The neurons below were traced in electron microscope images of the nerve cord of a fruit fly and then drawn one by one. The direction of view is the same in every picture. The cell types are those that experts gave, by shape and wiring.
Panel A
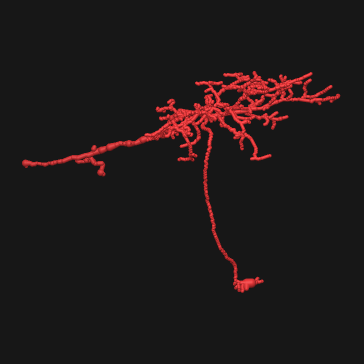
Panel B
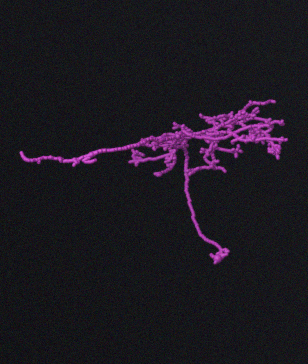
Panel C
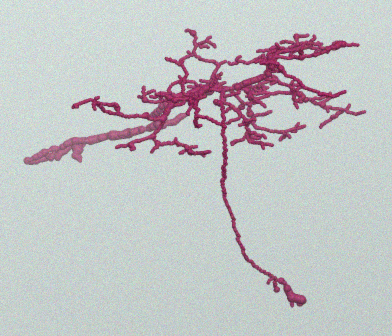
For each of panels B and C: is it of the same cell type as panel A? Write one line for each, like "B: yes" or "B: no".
B: yes
C: yes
